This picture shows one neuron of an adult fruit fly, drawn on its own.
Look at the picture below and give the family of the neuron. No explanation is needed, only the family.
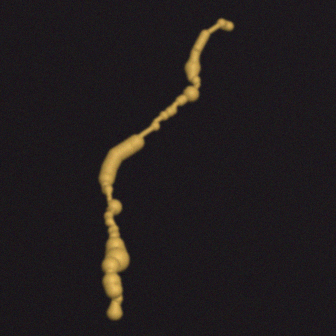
class visual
